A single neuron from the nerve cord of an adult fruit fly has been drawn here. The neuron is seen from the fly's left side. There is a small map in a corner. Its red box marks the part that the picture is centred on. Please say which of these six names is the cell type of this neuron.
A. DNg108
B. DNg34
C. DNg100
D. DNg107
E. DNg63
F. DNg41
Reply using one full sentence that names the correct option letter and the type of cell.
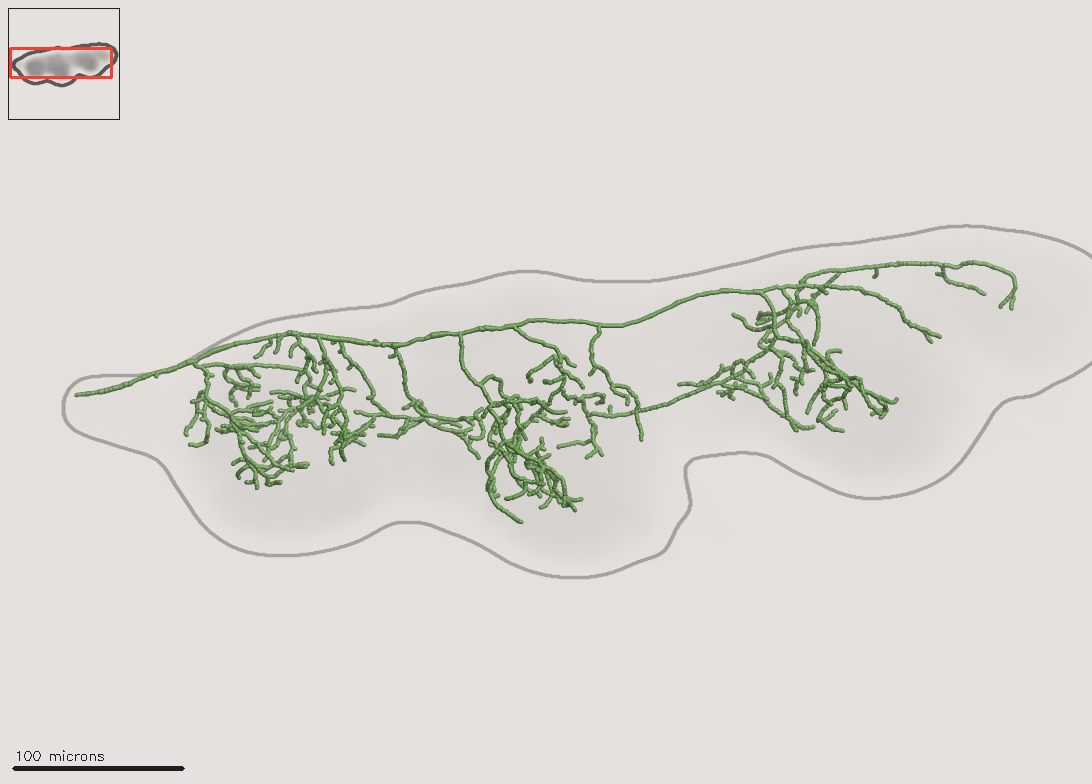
For cell type, option C, DNg100, applies to the neuron.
